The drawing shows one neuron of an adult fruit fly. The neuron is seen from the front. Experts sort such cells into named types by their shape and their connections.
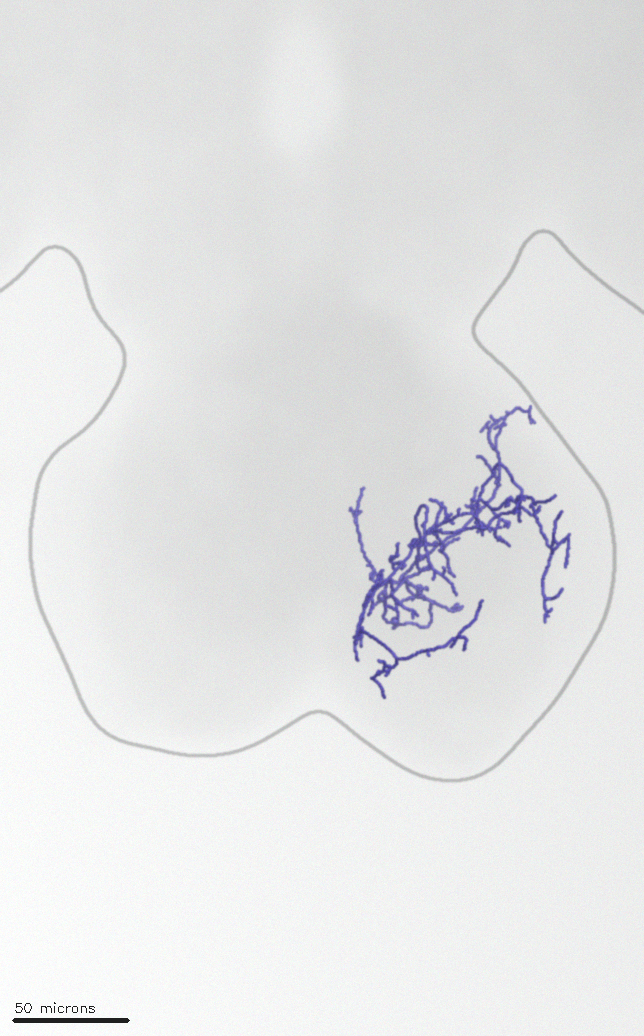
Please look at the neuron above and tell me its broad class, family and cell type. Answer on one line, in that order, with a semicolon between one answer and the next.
nerve-cord intrinsic neuron; hemilineage 03A; IN03A052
